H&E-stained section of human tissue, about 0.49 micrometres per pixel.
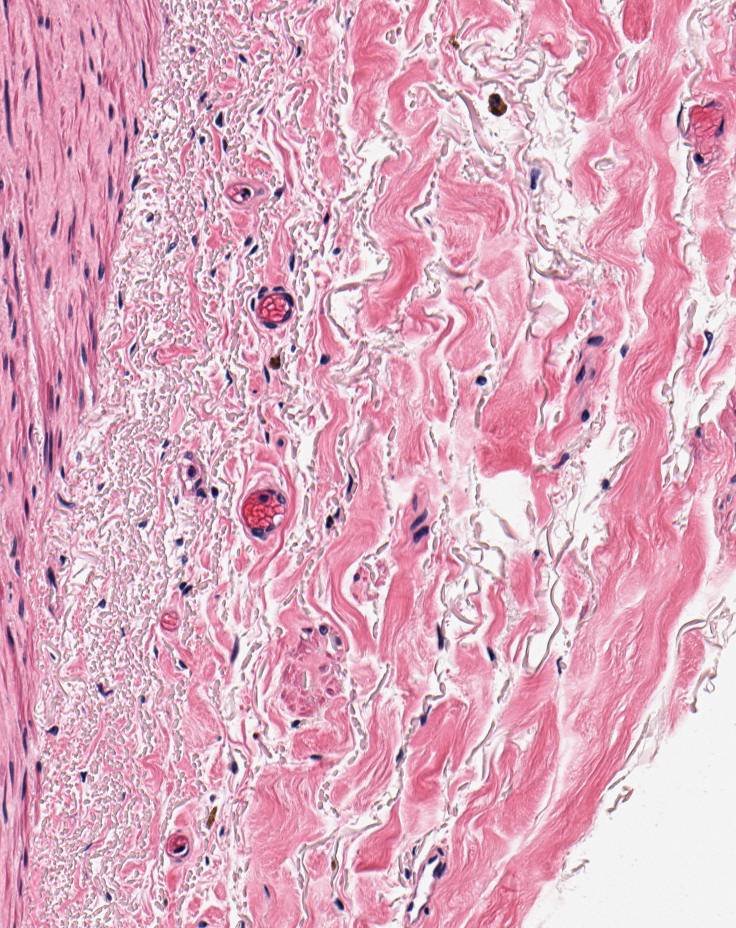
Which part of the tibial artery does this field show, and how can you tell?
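Tunica adventitia is the layer shown, its coarse collagen bundles covering the right half of the field. These bundles are thick, deeply eosinophilic and wavy, with clear clefts between them.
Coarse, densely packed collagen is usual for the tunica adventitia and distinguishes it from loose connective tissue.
Several small round vessels filled with red blood cells lie mostly in a pale loose zone left of centre.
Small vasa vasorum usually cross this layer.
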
